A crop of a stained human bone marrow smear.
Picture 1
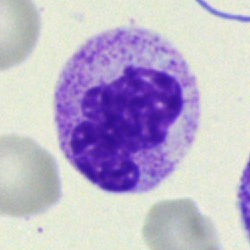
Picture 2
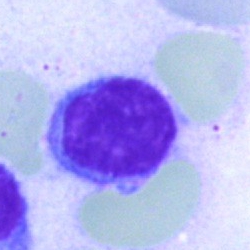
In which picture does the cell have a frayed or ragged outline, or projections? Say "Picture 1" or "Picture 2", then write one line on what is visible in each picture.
Picture 2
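In picture 1: The cell outline is smooth and roughly oval.
In picture 2: A small blue bleb projects from the lower edge of the cell.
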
